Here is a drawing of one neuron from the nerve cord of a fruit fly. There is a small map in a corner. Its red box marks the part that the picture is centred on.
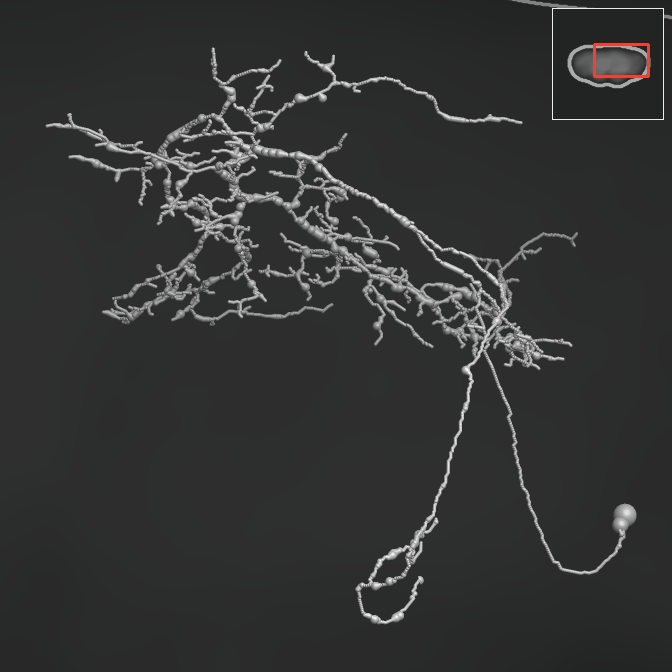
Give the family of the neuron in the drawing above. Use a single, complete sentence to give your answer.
The neuron is listed under family hemilineage 08A.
